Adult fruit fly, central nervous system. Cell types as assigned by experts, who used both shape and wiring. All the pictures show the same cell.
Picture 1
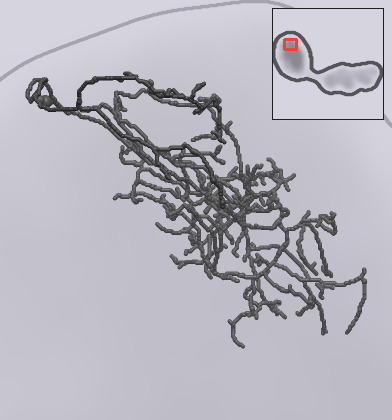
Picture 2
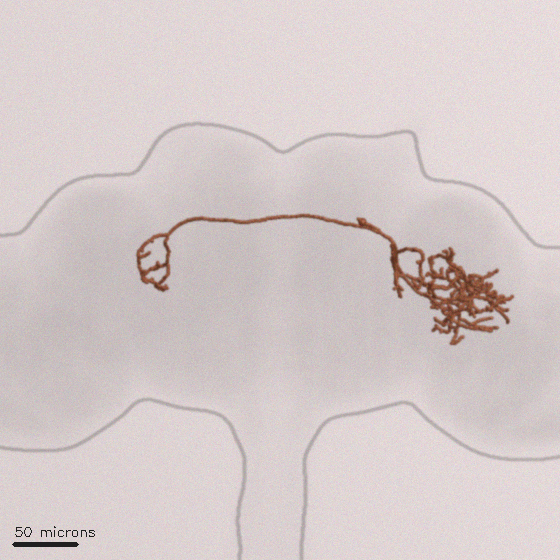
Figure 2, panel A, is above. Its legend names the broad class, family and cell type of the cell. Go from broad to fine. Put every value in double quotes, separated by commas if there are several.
"central-brain intrinsic neuron", "hemilineage LHd1", "LHAD3e1_a"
